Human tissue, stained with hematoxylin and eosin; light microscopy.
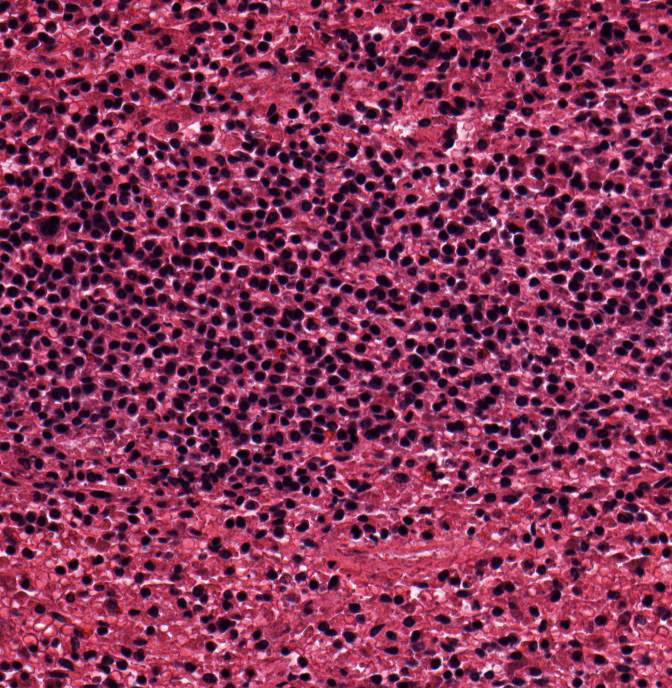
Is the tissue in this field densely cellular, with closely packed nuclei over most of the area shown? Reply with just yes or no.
Yes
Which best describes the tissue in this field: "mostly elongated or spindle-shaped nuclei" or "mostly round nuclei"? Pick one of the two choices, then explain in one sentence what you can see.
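Mostly round nuclei. The nuclei are small, round and darkly stained, and fairly uniform from cell to cell.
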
